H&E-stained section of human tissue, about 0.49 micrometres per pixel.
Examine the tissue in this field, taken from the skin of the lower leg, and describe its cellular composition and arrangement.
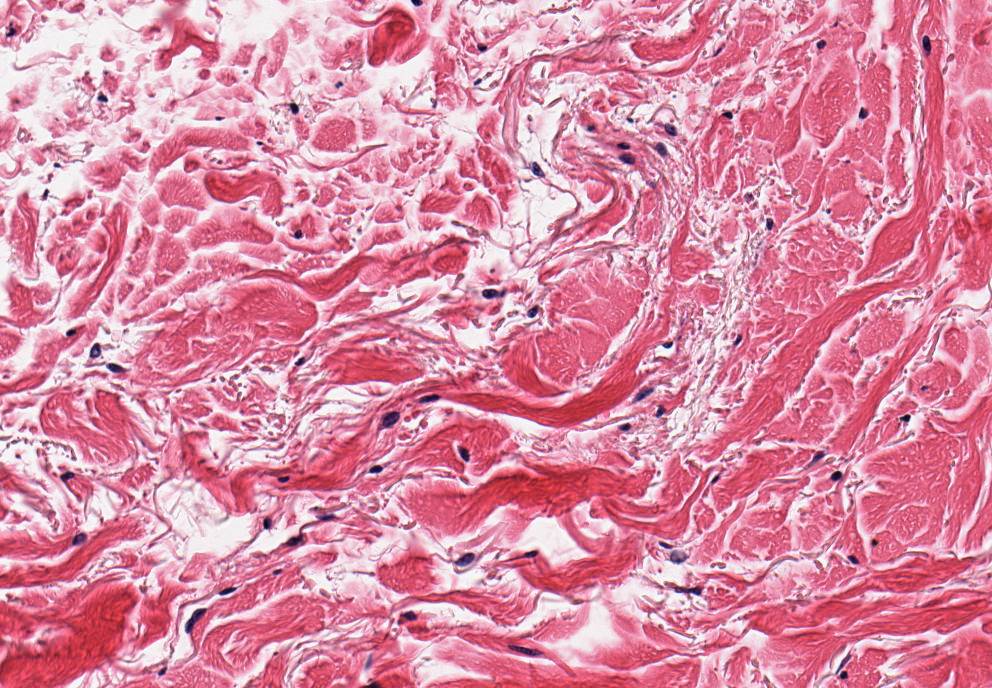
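Looking across the field, I see it filled entirely with thick, bright pink collagen bundles, and there's no epithelium anywhere. The bundles aren't lying parallel; they run in many different directions, interwoven. Cells seem sparse, mostly small, dark, elongated fibroblast nuclei, each lying singly between the bundles. Near the centre, a looser area of fine, pale, wispy fibrils sits between the thick bundles.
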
